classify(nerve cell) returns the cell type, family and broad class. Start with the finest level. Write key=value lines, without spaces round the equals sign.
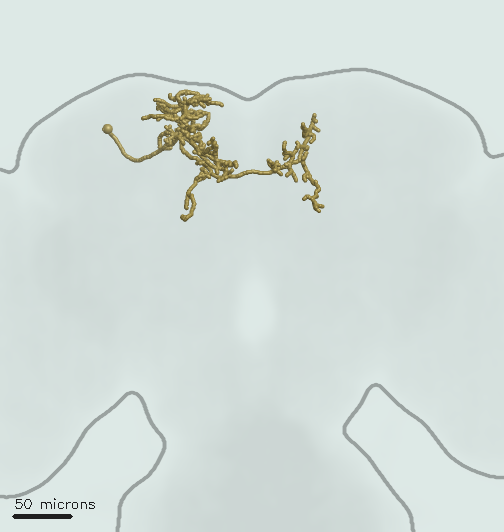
cell_type=SMP182
family=hemilineage DL2_dorsal
broad_class=central-brain intrinsic neuron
